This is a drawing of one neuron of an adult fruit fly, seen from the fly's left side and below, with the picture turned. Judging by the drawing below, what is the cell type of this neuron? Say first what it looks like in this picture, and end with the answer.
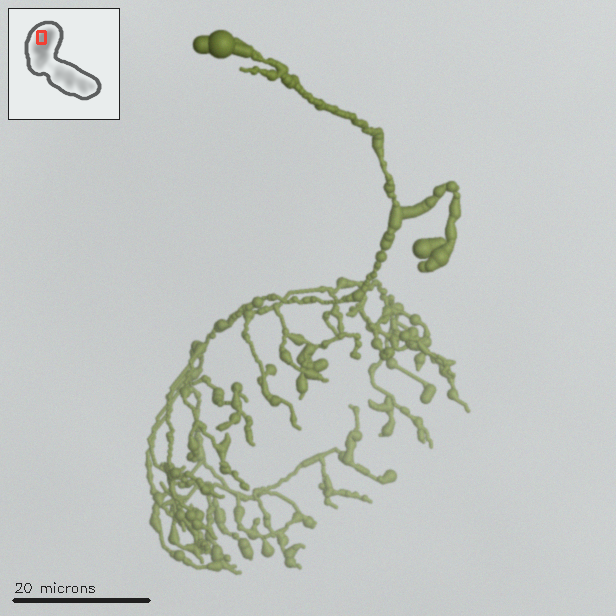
By the scale bar it is about 80 microns tall in this view. Dozens of branch ends can be seen. This is a central-brain intrinsic neuron. It is of cell type ER2_c.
